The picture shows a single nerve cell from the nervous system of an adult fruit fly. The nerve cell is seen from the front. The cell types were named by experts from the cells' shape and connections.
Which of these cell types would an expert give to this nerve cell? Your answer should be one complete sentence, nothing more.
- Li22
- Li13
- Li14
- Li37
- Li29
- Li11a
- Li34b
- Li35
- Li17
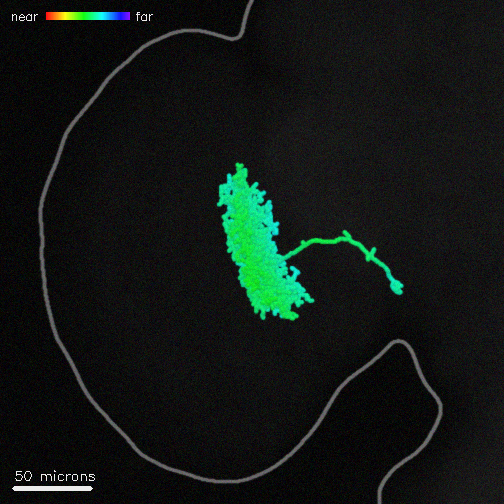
The nerve cell is categorized under cell type Li17.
